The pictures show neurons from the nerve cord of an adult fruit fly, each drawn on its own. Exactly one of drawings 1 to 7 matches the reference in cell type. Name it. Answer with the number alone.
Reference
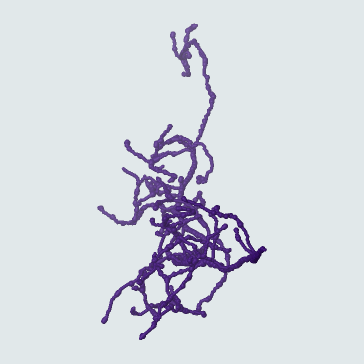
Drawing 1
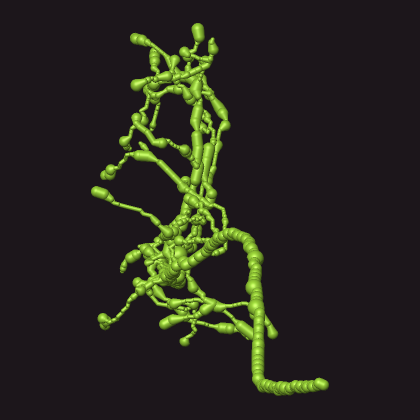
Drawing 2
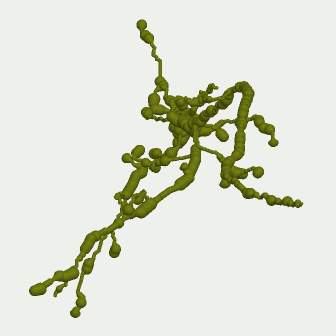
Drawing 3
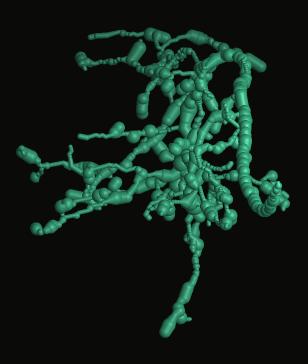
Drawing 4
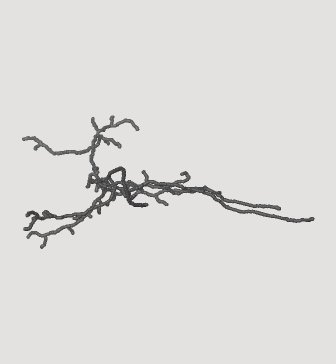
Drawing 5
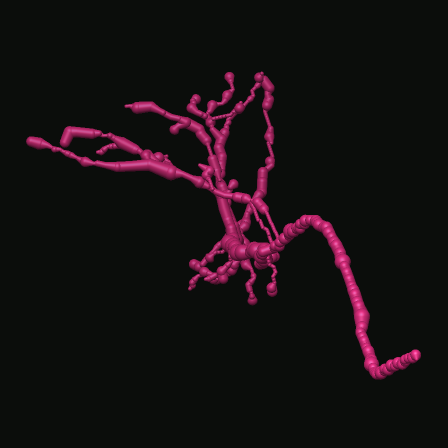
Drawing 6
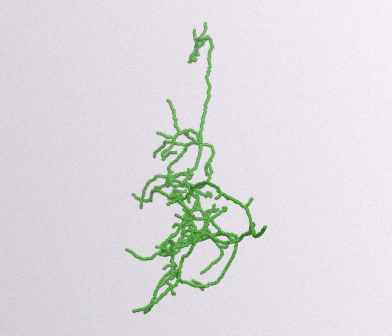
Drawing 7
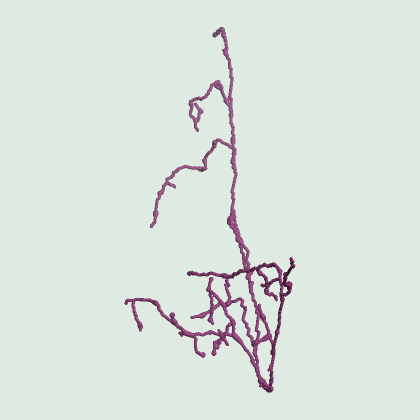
6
